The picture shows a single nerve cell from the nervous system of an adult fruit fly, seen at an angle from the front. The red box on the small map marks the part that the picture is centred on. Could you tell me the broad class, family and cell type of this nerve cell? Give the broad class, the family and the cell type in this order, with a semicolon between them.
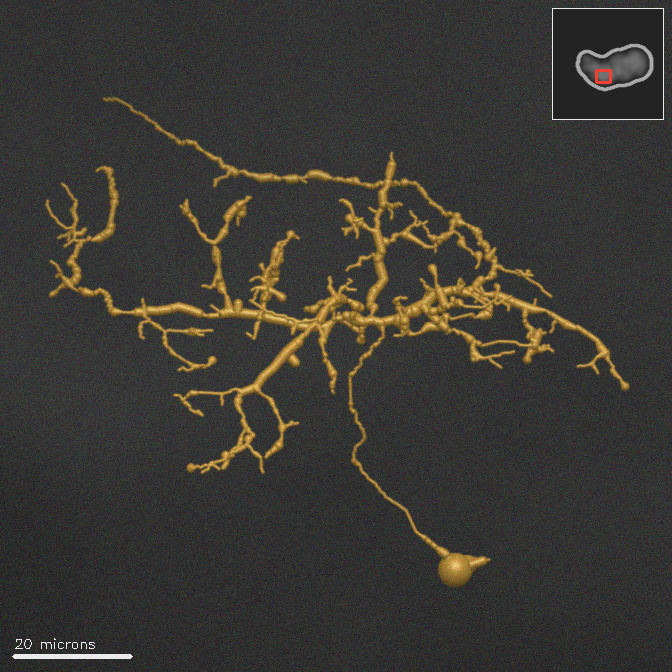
nerve-cord intrinsic neuron; hemilineage 00A; IN00A052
